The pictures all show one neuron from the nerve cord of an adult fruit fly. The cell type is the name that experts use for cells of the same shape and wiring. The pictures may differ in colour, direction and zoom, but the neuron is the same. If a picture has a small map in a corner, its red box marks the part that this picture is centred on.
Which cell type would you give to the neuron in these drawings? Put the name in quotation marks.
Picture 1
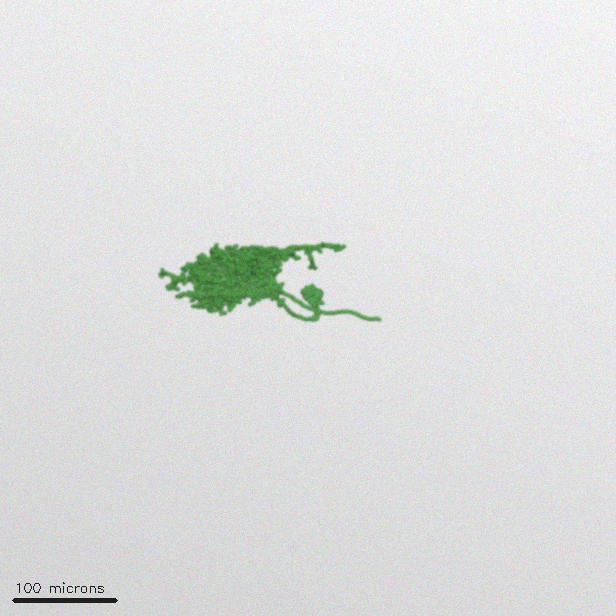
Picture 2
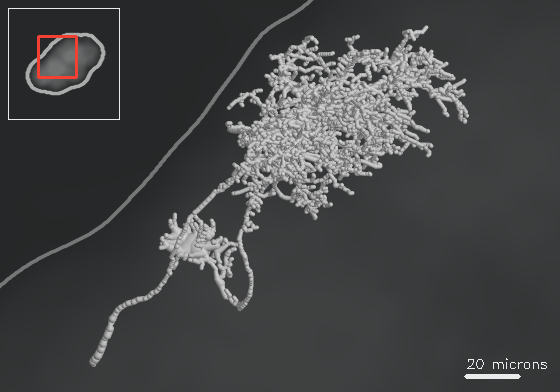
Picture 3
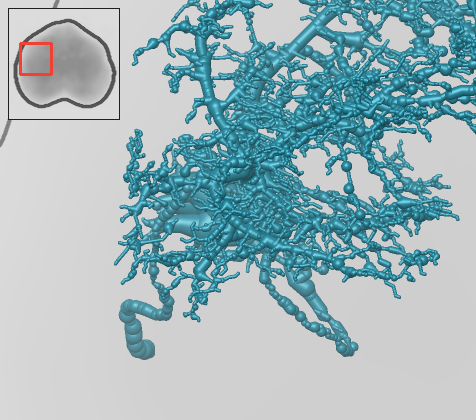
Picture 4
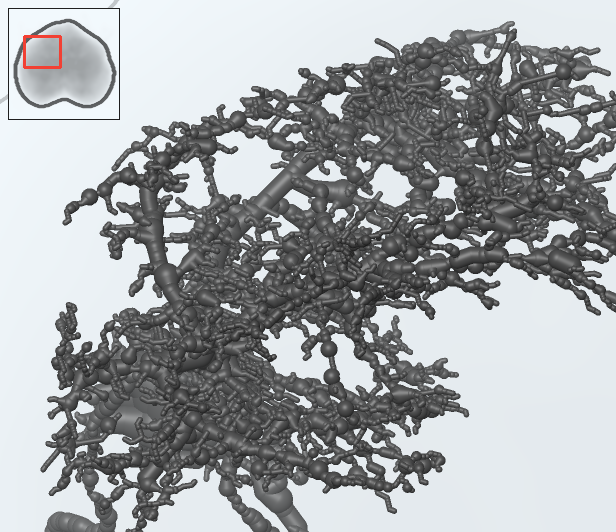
"MNwm35"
